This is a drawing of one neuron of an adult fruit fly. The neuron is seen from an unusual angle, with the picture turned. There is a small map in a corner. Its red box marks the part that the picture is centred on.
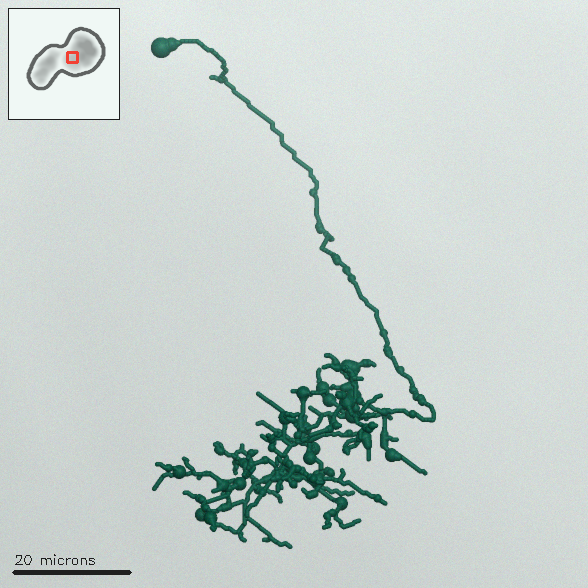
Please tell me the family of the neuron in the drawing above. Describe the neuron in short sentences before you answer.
The cell body is at the upper left of the picture. By the scale bar it is about 90 microns tall in this view. Dozens of branch ends can be seen. This is an optic-lobe intrinsic neuron. Its family is Li.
